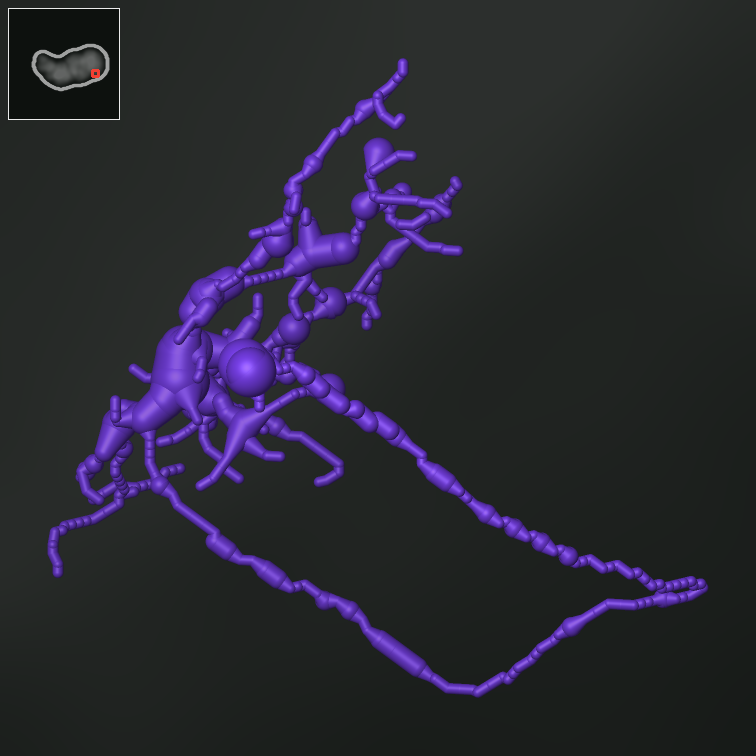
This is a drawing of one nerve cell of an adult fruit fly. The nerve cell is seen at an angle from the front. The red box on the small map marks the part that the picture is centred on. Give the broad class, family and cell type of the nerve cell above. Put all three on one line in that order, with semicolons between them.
optic-lobe intrinsic neuron; Dm; Dm8a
